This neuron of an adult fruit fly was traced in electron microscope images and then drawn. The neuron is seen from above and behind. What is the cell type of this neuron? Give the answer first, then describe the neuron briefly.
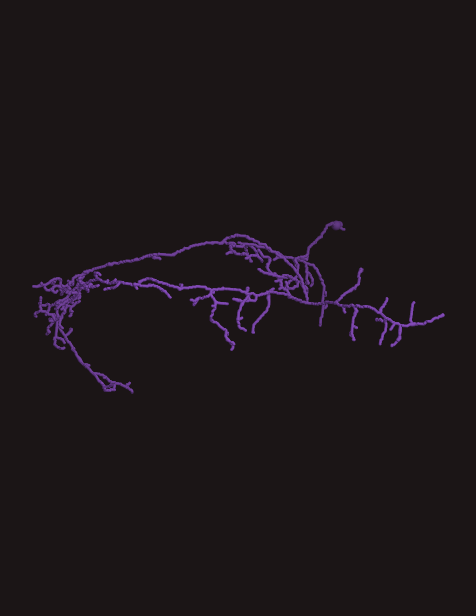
The cell type is SMP105_a. This is a central-brain intrinsic neuron. The picture shows dozens of branch ends. In this view it is wider than it is tall.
